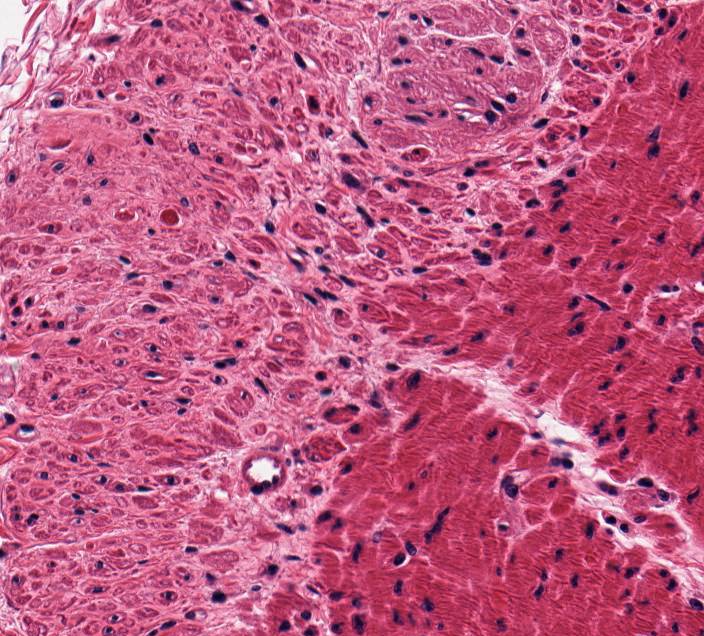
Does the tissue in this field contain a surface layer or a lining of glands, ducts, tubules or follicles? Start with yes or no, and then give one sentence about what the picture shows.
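No. No epithelium and no fat cells are present anywhere in the field.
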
